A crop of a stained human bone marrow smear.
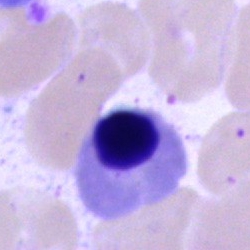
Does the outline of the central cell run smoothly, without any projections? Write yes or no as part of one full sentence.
Yes, the cell has an outline that is smooth instead of rough.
